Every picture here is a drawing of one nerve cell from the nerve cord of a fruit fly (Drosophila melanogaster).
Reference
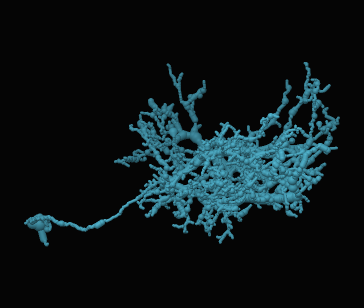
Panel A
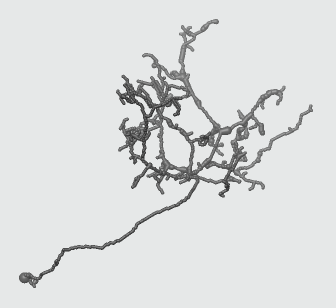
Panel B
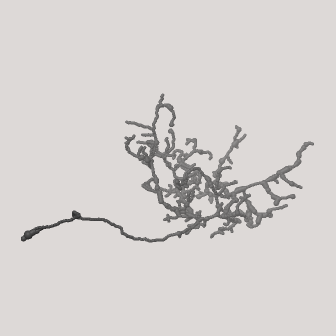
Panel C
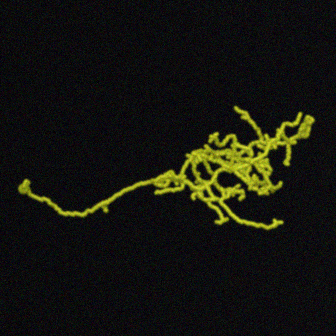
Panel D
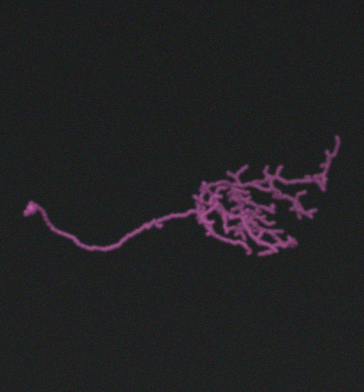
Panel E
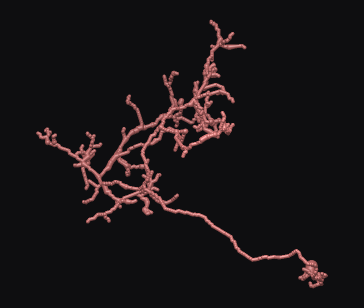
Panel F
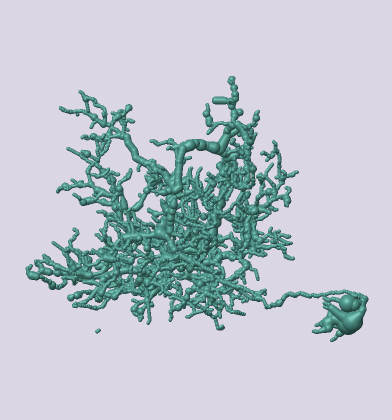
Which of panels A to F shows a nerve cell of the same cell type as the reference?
Panel F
